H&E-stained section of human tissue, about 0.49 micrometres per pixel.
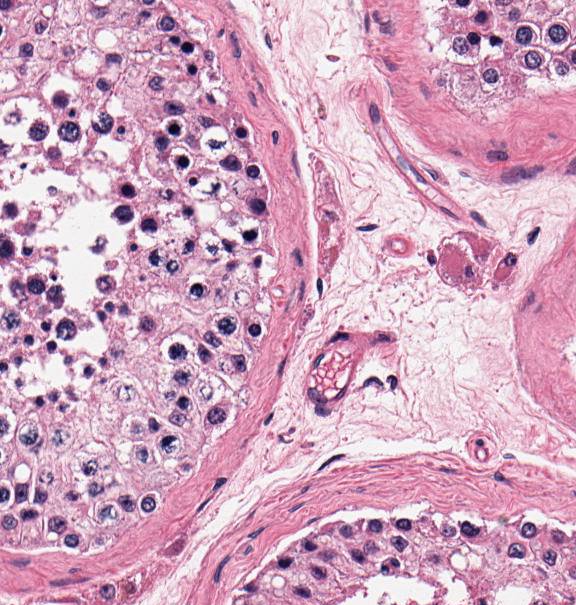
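Testis. Parts of several rounded tubules fill the field, pale connective tissue running through the centre. The largest, left half, is filled with many layers of rounded cells, nuclei dark and round. Right of centre, a small cluster of Leydig cells with abundant deep pink cytoplasm.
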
